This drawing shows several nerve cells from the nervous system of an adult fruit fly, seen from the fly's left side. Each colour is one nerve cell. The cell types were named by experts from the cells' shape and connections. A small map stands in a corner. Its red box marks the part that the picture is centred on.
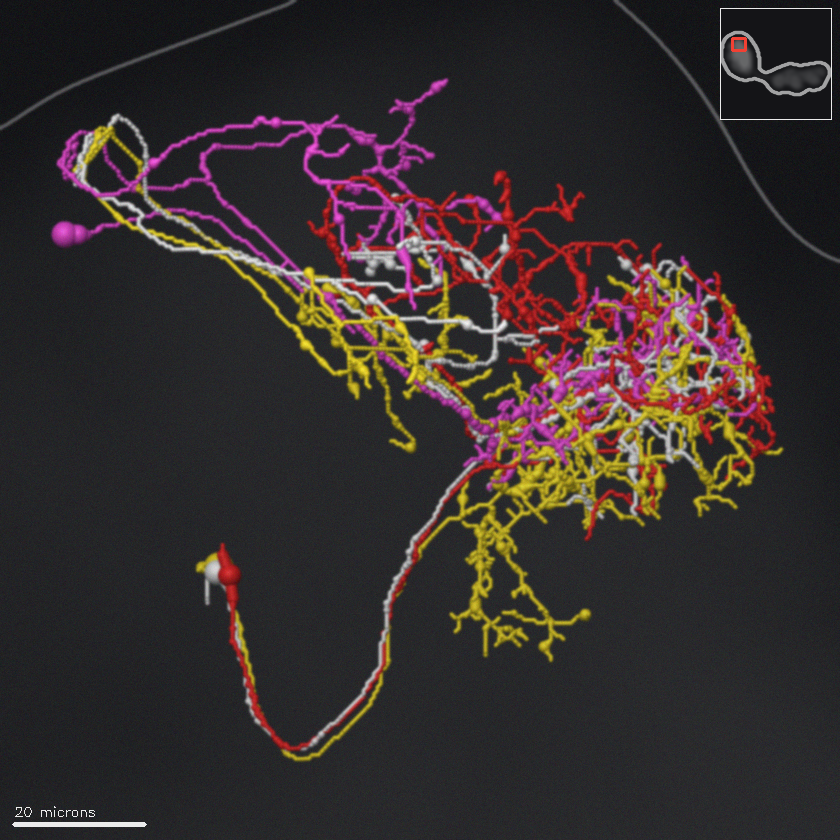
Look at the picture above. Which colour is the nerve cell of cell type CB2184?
magenta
